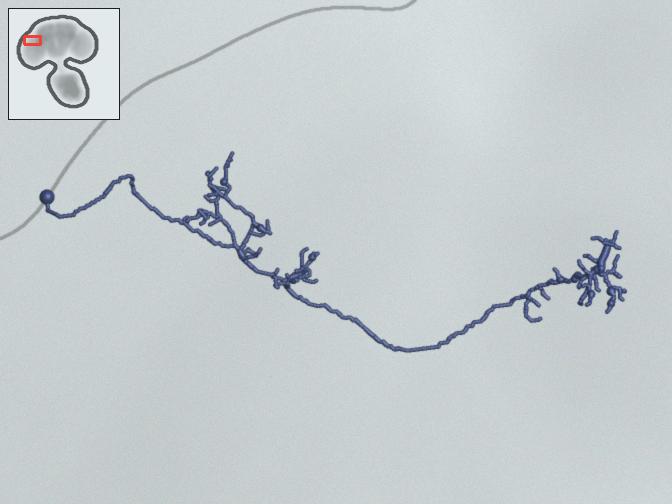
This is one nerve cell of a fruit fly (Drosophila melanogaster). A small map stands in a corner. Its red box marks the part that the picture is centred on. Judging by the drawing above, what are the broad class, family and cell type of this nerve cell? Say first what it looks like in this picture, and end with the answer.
Its cell body lies on the left of the picture. Dozens of branch ends can be seen. This is an optic-lobe intrinsic neuron. The family is Tm. The cell type is Tm5Y.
